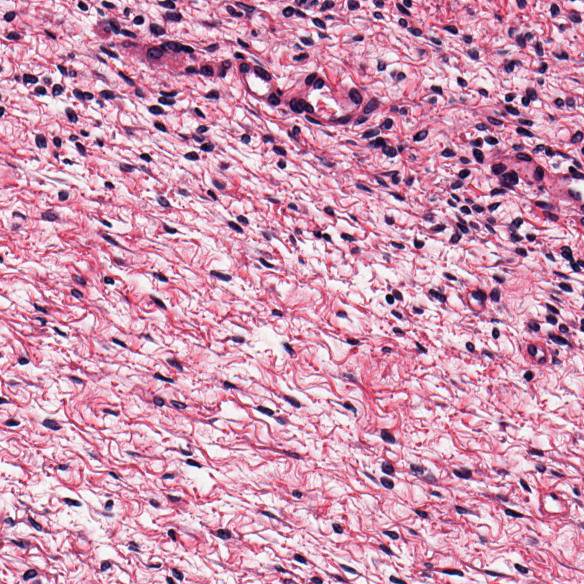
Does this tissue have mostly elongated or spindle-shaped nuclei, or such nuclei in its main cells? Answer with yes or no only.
Yes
